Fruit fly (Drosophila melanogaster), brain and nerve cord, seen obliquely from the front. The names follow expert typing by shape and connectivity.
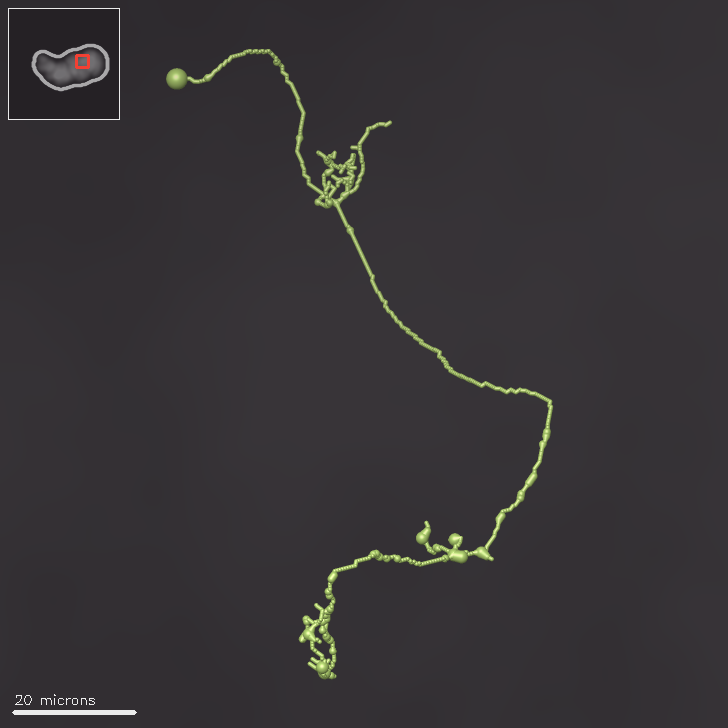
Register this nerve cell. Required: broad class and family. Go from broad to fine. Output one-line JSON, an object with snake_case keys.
{"broad_class": "central-brain intrinsic neuron", "family": "class CX"}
